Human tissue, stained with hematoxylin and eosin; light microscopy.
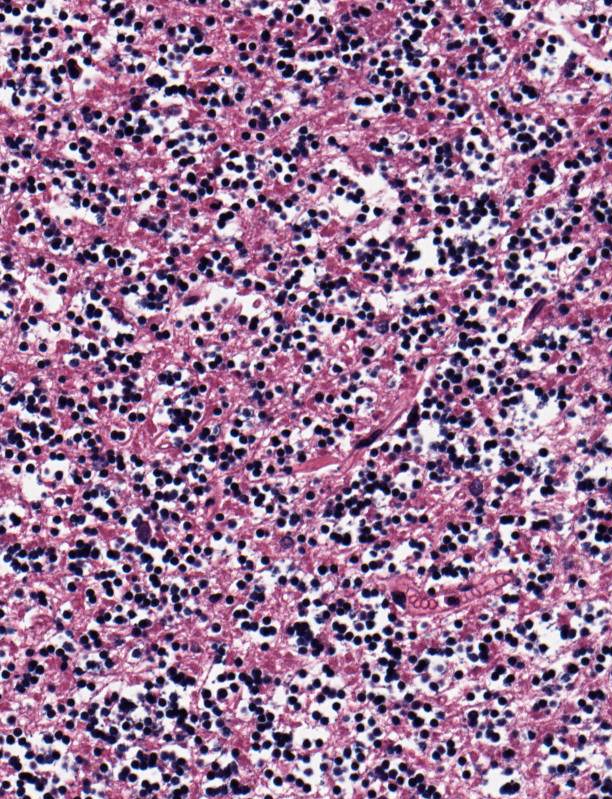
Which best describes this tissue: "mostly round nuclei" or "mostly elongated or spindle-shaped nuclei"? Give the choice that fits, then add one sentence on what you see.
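Mostly round nuclei. The nuclei are small, round and deeply hyperchromatic, with hardly any cytoplasm visible around them.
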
